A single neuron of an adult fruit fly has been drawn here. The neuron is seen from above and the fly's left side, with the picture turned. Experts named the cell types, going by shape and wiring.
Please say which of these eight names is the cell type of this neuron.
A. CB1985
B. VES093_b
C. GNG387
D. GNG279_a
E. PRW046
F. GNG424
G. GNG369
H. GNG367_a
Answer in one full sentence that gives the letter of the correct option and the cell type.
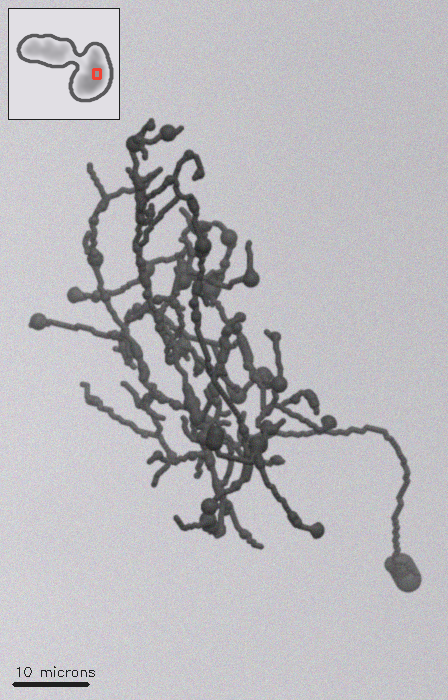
The neuron falls under GNG369, the cell type named in option G.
